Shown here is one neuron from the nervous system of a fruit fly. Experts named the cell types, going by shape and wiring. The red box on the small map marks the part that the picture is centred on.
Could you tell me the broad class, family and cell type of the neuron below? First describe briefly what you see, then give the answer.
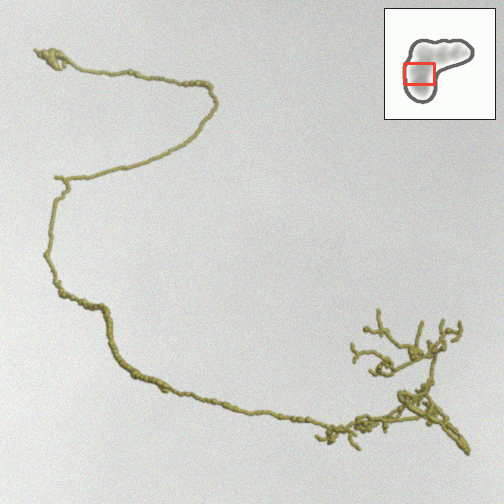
Its cell body lies at the upper left of the picture. As drawn here it is about as wide as it is tall. It is a central-brain intrinsic neuron. Its family is hemilineage LB5. It is of cell type SMP745.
